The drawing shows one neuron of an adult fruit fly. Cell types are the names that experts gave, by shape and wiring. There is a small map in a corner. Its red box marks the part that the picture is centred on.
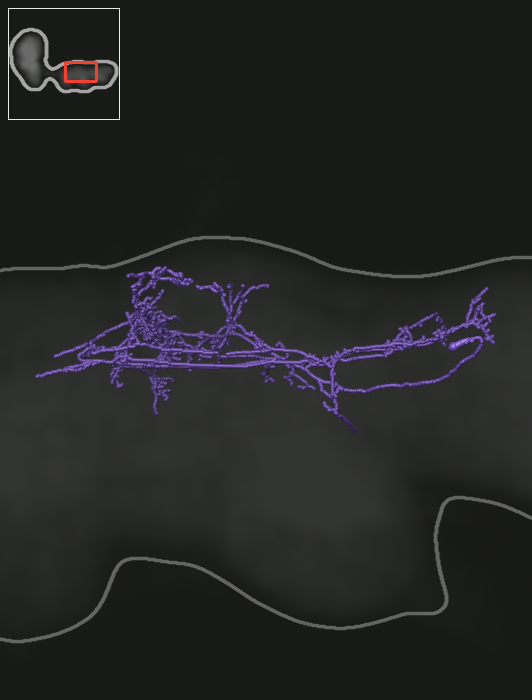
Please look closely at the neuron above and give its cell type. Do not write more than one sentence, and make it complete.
Included in the cell type IN18B026 is this neuron.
